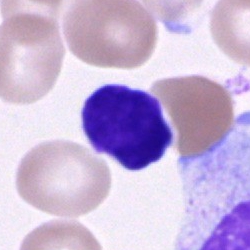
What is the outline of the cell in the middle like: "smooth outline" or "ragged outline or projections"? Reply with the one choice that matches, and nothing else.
Ragged outline or projections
